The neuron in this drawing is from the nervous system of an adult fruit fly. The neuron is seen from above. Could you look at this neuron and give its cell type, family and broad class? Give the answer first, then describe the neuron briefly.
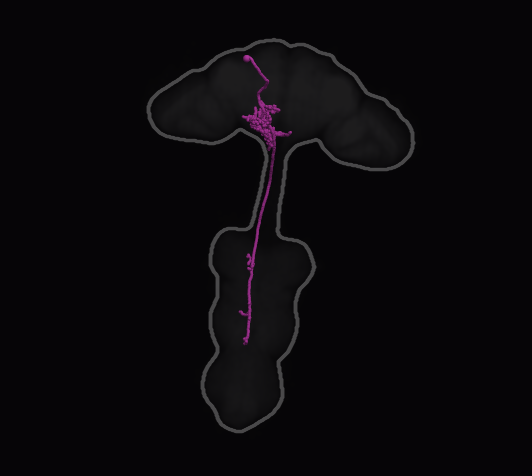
It is of cell type DNae006. Its family is hemilineage WEDd1. Its broad class is descending neuron. It runs through the neck, between the brain and the nerve cord. Its cell body lies at the top of the picture.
